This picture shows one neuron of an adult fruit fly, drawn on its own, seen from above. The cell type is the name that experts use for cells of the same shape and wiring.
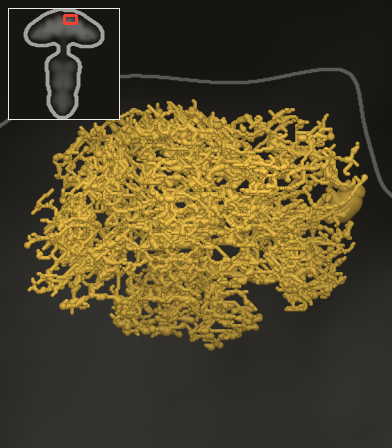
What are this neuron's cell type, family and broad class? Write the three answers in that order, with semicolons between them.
lLN2X04; hemilineage ALl1_dorsal; central-brain intrinsic neuron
